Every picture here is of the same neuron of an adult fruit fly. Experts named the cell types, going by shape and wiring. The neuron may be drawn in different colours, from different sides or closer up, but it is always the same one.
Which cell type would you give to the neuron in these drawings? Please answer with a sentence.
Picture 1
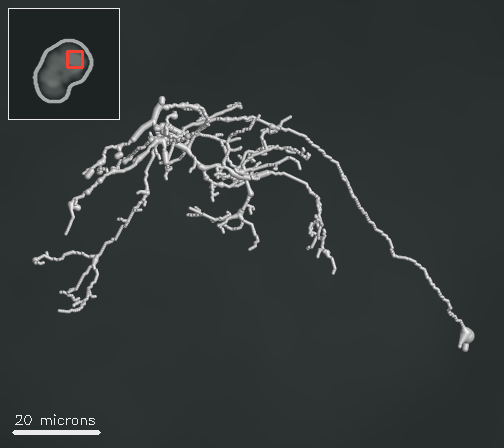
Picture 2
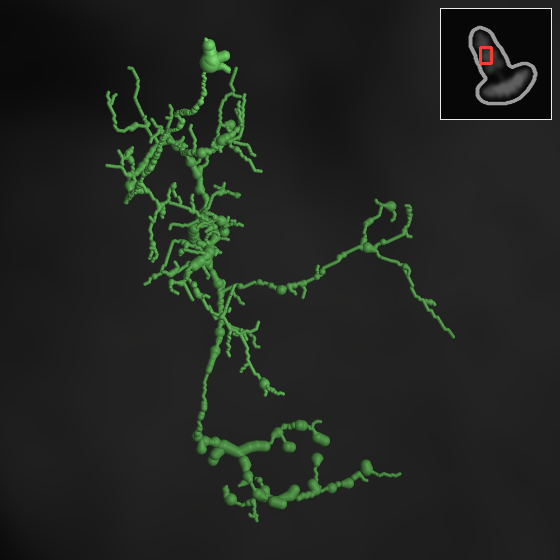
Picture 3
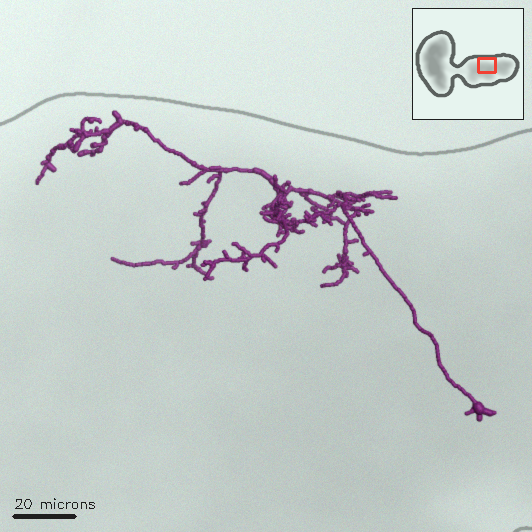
The cell type is IN03B072.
